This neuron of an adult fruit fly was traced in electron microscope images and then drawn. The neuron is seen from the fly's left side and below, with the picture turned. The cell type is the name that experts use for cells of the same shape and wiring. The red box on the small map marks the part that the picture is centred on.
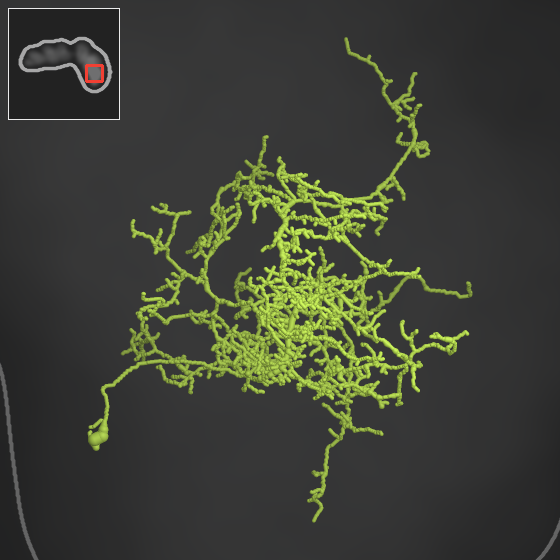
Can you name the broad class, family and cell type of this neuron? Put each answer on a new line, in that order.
central-brain intrinsic neuron
hemilineage VLPp&l1_anterior
PVLP094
